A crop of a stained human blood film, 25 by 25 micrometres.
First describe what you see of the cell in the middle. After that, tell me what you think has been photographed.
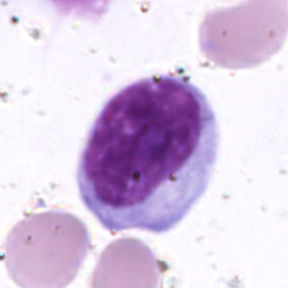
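Nucleus: smooth edge, with no indentation or lobes. Chromatin: dark purple, patchy and clumped. Cytoplasm: no coloured granules and no vacuoles. This is a plasma cell.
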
